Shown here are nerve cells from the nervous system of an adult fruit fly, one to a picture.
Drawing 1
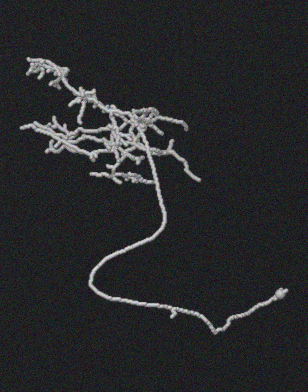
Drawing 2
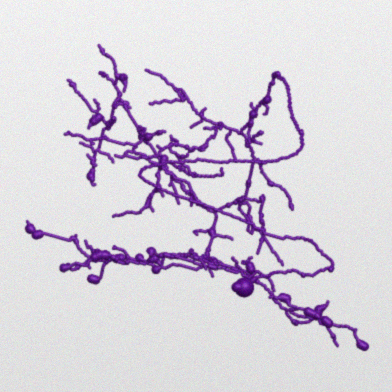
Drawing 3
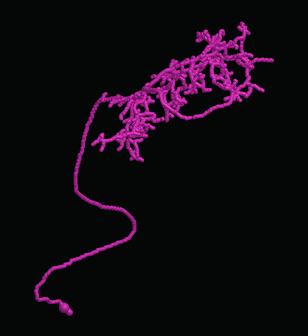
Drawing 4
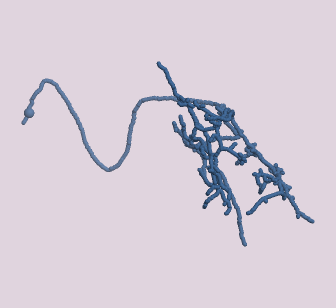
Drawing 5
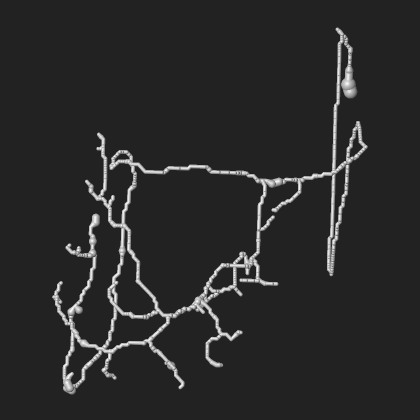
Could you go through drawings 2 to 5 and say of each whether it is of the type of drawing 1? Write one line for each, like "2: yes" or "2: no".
2: yes
3: no
4: yes
5: yes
